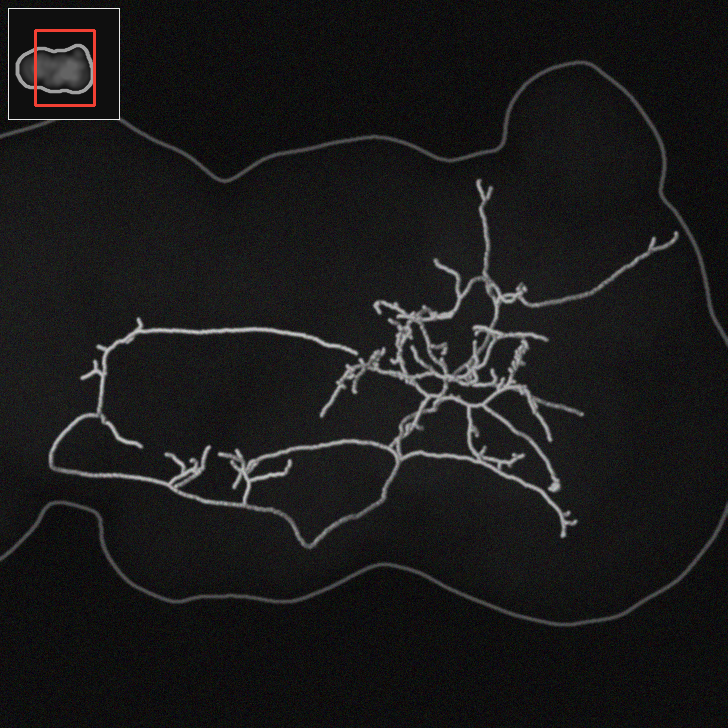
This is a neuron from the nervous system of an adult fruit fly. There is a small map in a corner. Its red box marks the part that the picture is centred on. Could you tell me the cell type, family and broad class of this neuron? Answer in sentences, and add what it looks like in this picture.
It is of cell type AN08B010. The family is hemilineage 08B. This is an ascending neuron. Dozens of branch ends can be seen. In this view it is wider than it is tall.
